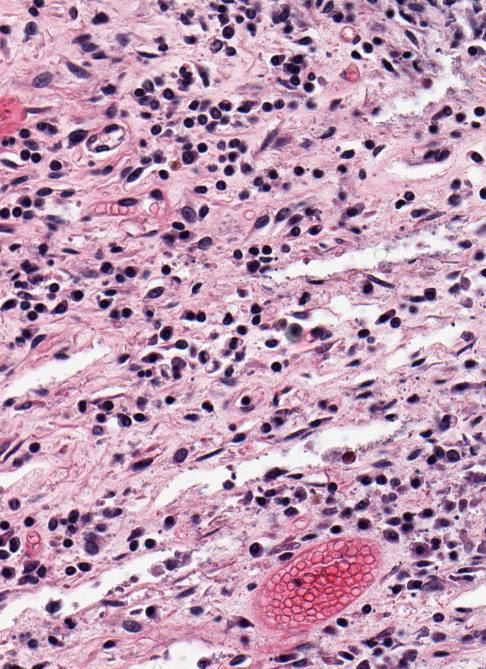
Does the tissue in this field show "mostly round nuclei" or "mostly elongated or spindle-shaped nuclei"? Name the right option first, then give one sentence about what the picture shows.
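Mostly round nuclei. Small round cells with dense dark round nuclei lie crowded throughout the field.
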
